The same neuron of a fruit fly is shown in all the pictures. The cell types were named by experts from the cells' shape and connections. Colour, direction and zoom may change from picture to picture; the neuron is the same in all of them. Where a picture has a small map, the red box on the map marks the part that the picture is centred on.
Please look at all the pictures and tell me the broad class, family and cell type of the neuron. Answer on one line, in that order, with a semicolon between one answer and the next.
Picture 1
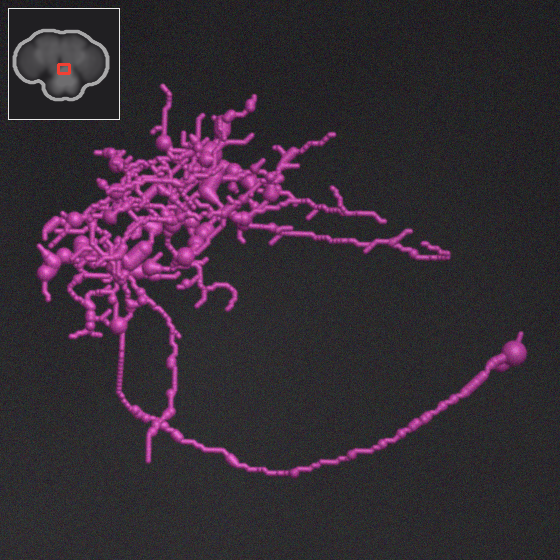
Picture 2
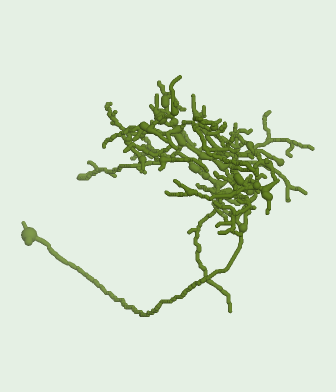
central-brain intrinsic neuron; hemilineage TRdm; GNG388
